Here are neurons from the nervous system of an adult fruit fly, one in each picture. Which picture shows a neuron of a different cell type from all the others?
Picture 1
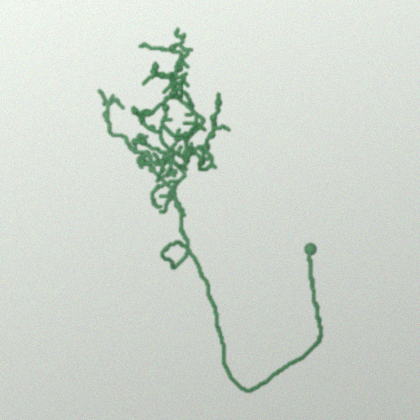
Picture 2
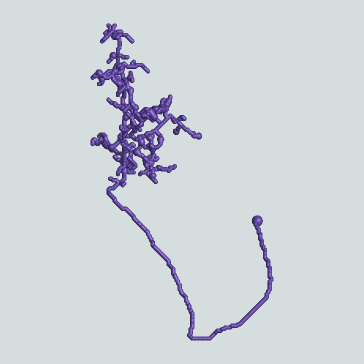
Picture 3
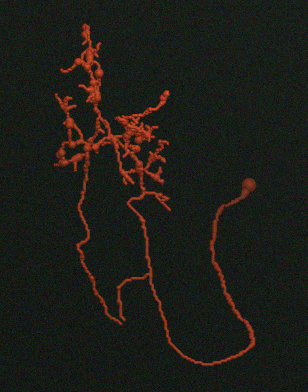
1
